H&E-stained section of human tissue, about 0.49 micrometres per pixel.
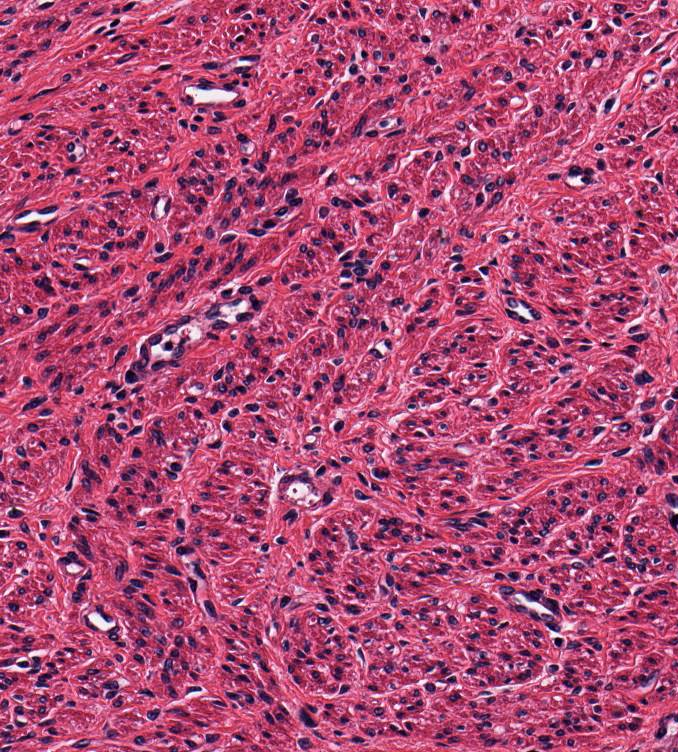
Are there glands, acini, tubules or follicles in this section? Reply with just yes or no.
No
